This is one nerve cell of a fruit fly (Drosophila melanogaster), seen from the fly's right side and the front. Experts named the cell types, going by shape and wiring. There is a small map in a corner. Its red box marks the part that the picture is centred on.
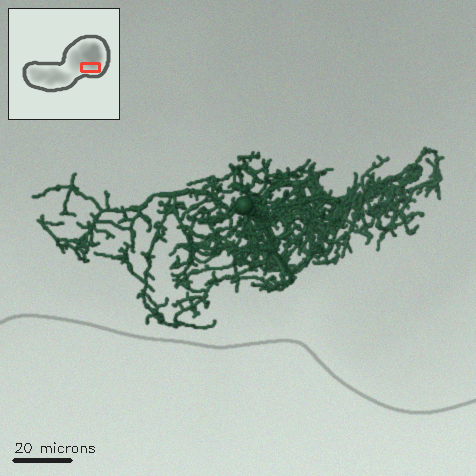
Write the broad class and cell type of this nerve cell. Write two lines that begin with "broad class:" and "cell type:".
broad class: central-brain intrinsic neuron
cell type: GNG028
